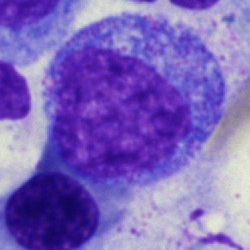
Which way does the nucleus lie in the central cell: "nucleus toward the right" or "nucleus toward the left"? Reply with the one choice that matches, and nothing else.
Nucleus toward the left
